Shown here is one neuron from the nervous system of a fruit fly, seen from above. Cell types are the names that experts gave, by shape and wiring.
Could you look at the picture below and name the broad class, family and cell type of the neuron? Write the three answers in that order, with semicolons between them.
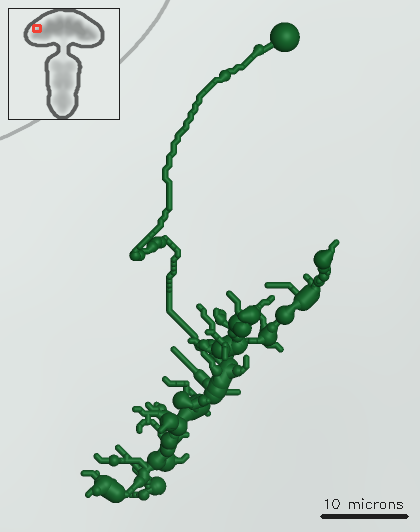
optic-lobe intrinsic neuron; Dm; Dm15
